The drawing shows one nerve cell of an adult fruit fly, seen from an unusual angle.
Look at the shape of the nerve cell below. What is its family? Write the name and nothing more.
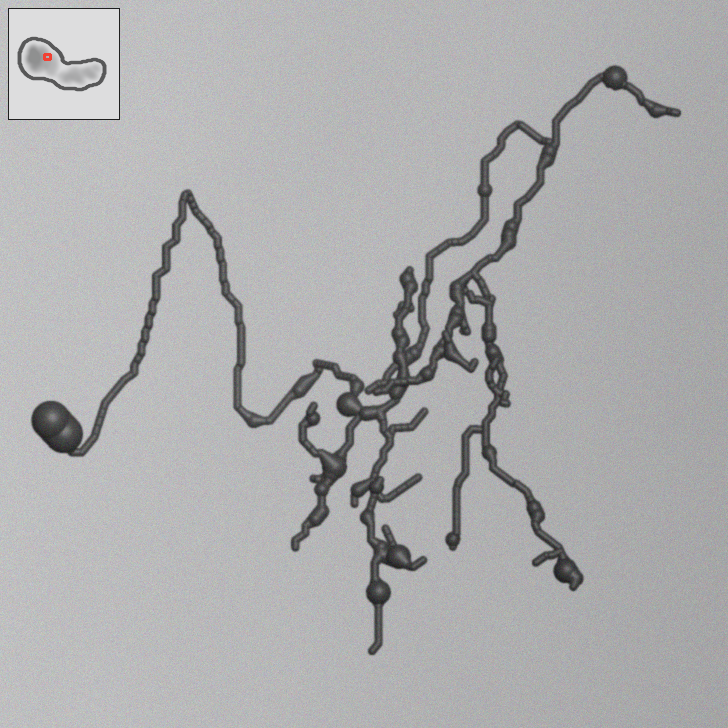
Cm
